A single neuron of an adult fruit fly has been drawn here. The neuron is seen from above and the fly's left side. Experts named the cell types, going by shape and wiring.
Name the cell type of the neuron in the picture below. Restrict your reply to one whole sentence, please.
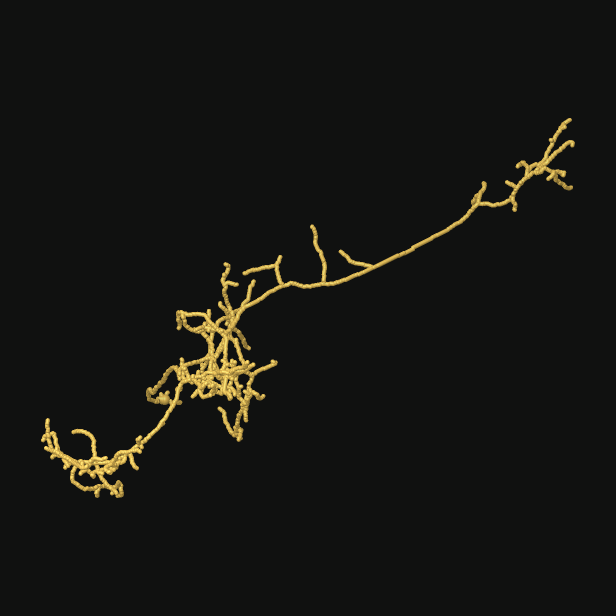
Under cell type classification, the neuron is TN1c_a.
